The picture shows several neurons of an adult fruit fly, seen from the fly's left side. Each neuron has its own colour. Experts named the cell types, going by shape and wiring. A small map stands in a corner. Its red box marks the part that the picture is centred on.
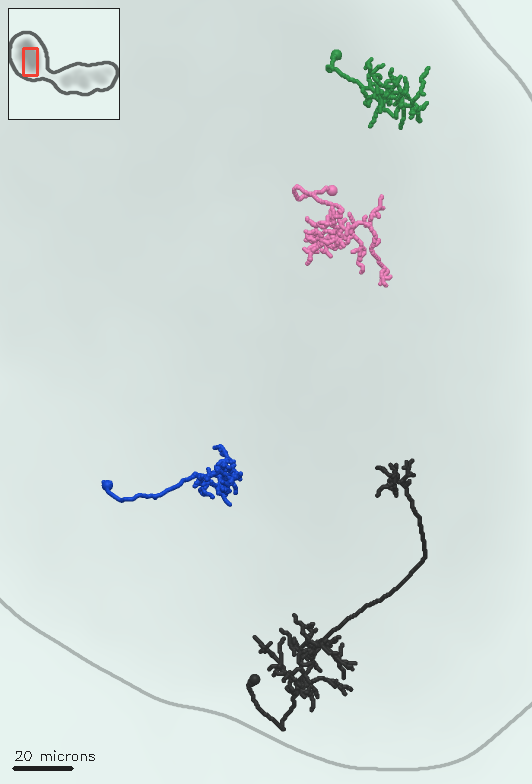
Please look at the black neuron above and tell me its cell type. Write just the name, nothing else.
Tm39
